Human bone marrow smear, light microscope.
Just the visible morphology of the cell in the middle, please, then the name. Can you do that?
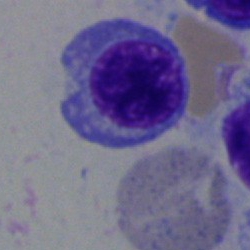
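The outline is roughly round, with a notch cutting into the left edge. Chromatin is dark purple and coarsely clumped, with lighter patches between the clumps. A moderate rim of blue cytoplasm surrounds the nucleus, paler in a zone beside it on its left side. The cell is an erythroblast.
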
